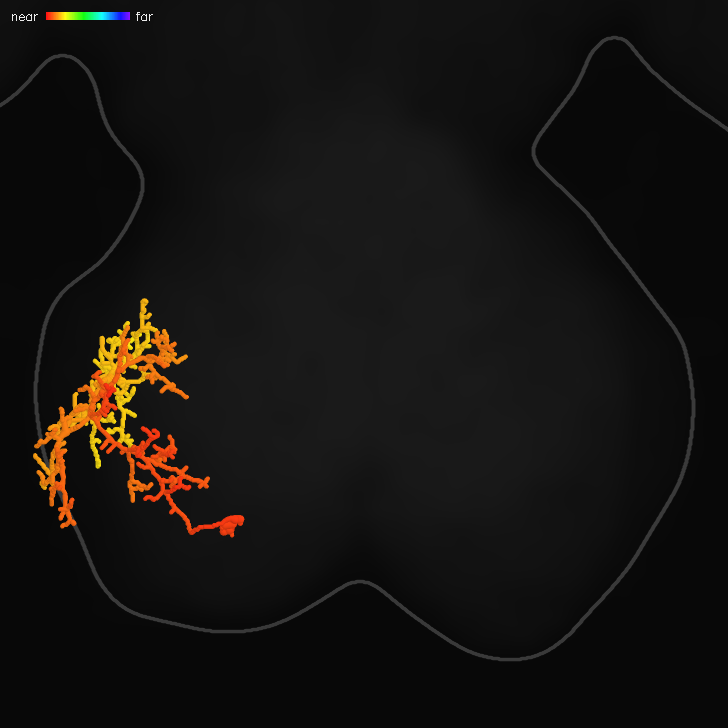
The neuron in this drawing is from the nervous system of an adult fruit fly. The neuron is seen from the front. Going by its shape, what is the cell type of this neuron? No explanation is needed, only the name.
IN13A051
